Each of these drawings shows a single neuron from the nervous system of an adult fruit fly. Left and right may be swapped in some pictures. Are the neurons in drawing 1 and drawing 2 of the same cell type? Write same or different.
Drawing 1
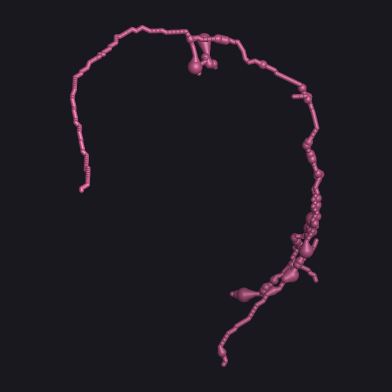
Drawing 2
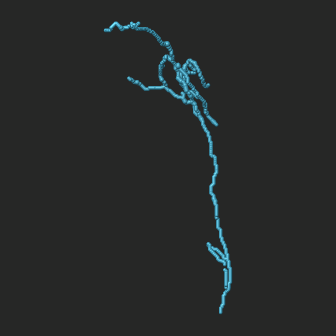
different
